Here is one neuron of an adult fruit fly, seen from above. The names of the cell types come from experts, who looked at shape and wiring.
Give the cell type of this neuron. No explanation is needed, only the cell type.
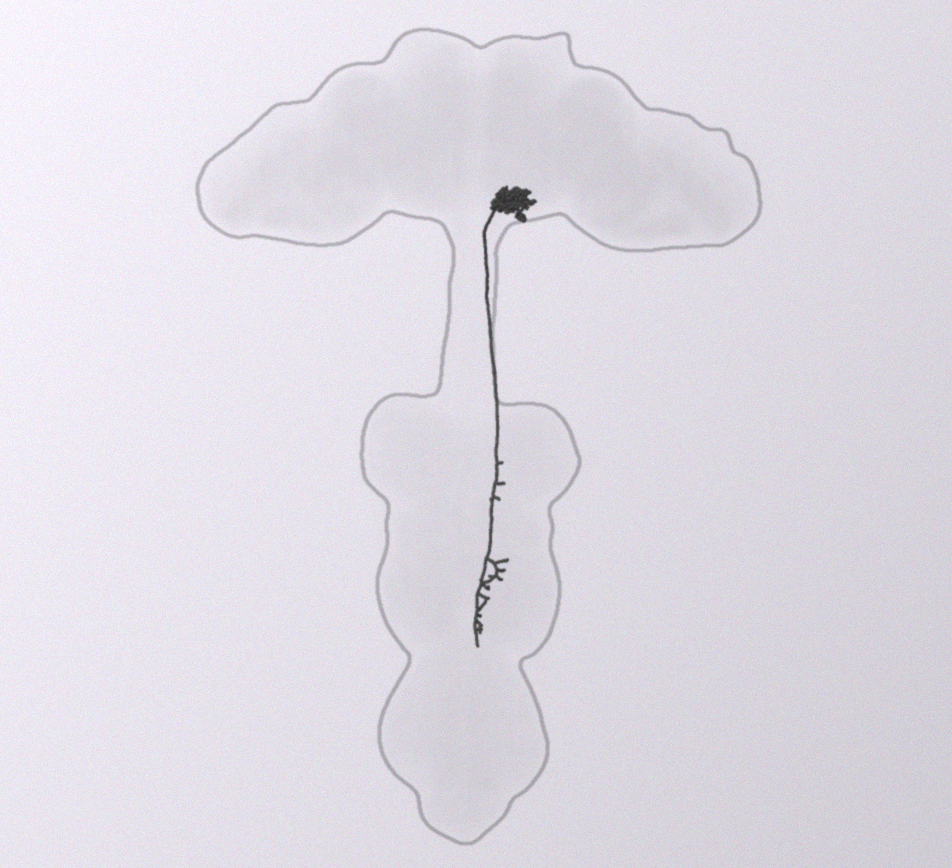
DNp22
